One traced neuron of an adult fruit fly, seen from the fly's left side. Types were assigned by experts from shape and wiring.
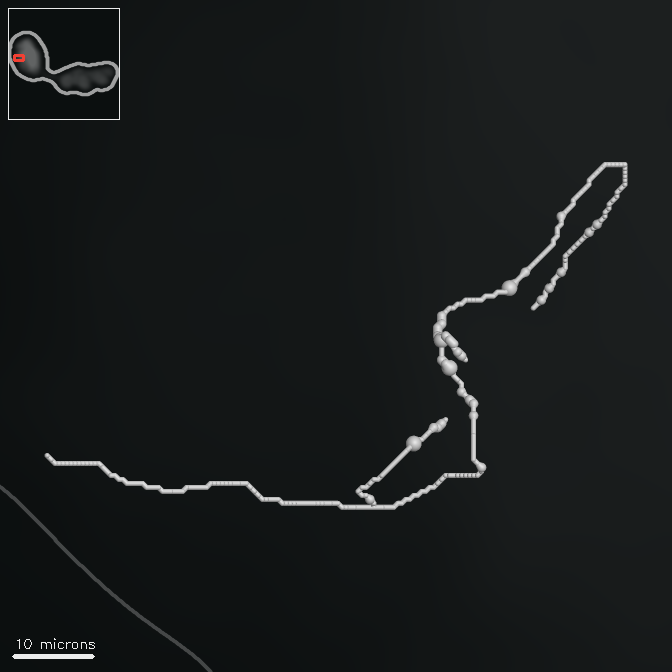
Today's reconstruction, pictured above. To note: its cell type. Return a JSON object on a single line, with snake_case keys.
{"cell_type": "ORN_VM6m"}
